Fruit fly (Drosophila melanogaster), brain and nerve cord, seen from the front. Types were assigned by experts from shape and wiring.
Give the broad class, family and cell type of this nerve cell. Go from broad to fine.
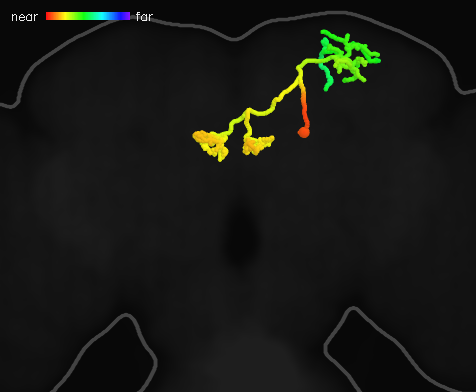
central-brain intrinsic neuron; class DAN; PAM04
